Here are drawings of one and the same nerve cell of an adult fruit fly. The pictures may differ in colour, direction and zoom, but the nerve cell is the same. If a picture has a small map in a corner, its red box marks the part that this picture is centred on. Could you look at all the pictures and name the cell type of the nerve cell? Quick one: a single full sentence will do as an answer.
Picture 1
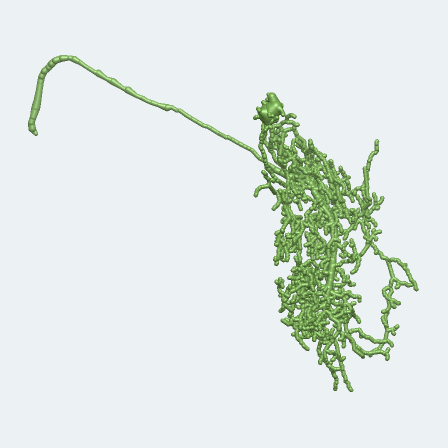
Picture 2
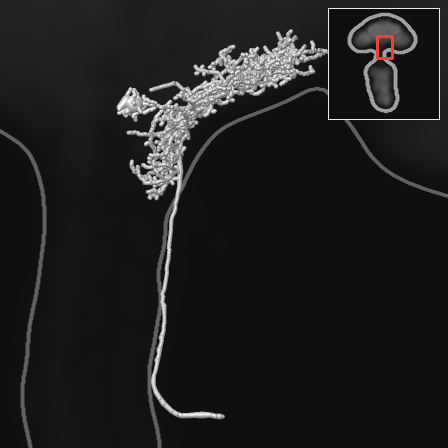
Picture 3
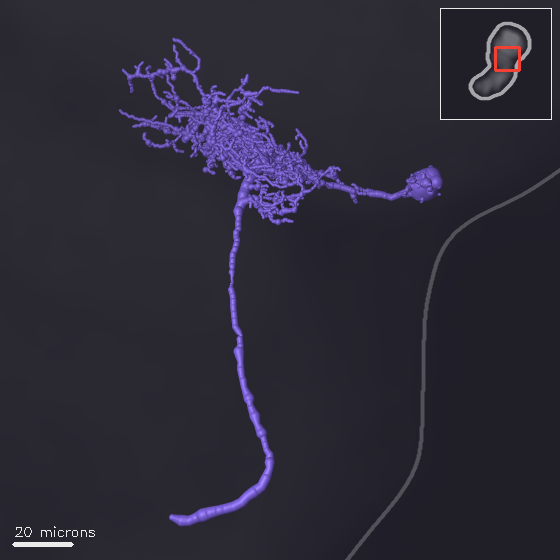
The nerve cell is typed under the name GNG276.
